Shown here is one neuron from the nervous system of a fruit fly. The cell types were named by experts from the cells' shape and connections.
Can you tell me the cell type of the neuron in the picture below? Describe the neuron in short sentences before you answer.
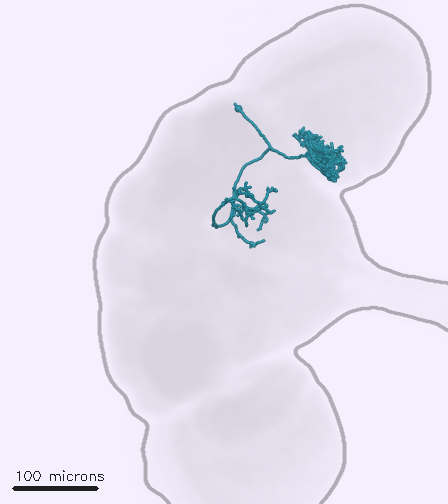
It is in the brain and does not reach the nerve cord. The cell body can be seen at the top of the picture. From top to bottom in the picture it spans about 170 microns. It is a visual projection neuron. It is of cell type LoVP90c.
